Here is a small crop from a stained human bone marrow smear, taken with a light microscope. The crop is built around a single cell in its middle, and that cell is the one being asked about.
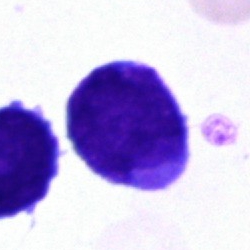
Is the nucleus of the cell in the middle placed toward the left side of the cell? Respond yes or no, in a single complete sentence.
Yes, the nucleus is placed toward the left side of this cell.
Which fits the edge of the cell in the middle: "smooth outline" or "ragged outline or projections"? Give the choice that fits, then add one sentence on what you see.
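Smooth outline. The outline of the cell is smooth and oval.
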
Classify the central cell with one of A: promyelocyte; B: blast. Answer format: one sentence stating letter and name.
What option B states is correct, the central cell being a blast.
